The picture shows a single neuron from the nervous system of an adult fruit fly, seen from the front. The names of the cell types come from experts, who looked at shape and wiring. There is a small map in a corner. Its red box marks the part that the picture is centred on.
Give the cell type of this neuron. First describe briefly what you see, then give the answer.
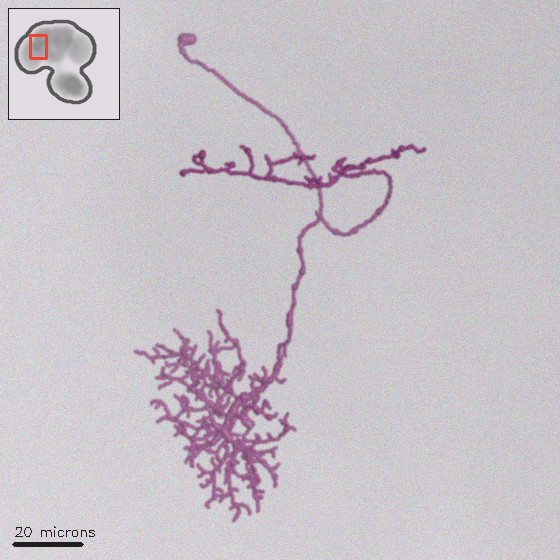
By the scale bar it is about 140 microns tall in this view. Dozens of branch ends can be seen. Its broad class is visual projection neuron. Its cell type is LC11.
